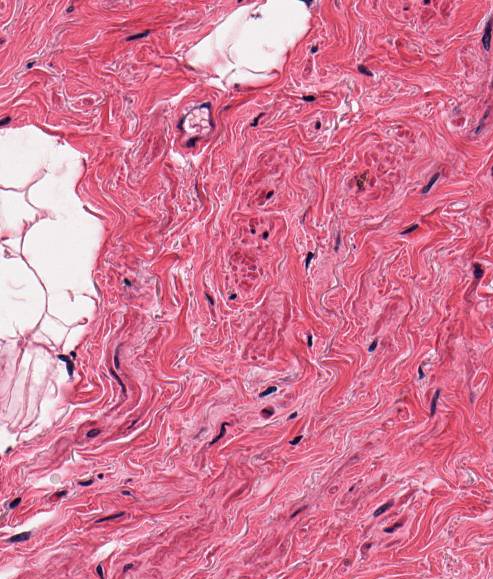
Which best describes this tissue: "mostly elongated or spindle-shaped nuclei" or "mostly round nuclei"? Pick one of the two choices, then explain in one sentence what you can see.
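Mostly elongated or spindle-shaped nuclei. Sparse, elongated, dark spindle-shaped nuclei are scattered singly between the collagen bundles.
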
